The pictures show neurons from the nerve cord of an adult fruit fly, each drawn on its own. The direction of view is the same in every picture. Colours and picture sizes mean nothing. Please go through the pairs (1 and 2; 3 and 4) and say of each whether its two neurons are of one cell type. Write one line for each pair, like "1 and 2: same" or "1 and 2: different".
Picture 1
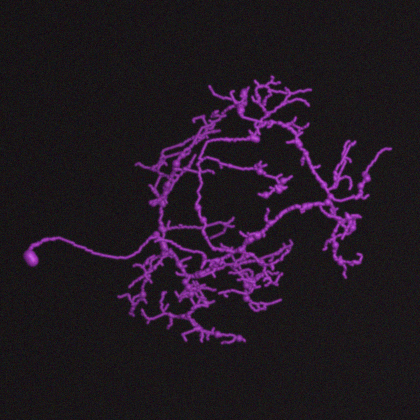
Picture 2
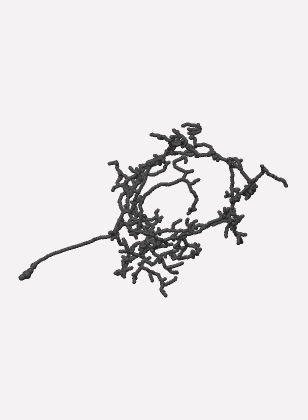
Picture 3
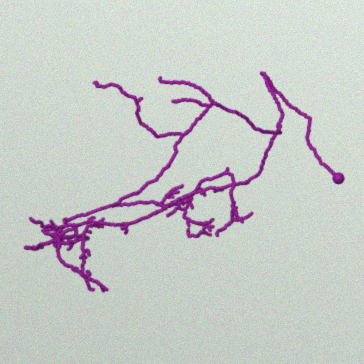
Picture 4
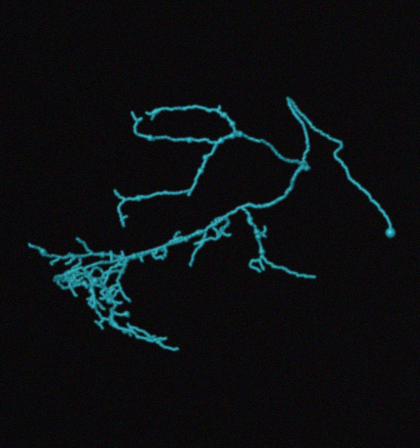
1 and 2: same
3 and 4: same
